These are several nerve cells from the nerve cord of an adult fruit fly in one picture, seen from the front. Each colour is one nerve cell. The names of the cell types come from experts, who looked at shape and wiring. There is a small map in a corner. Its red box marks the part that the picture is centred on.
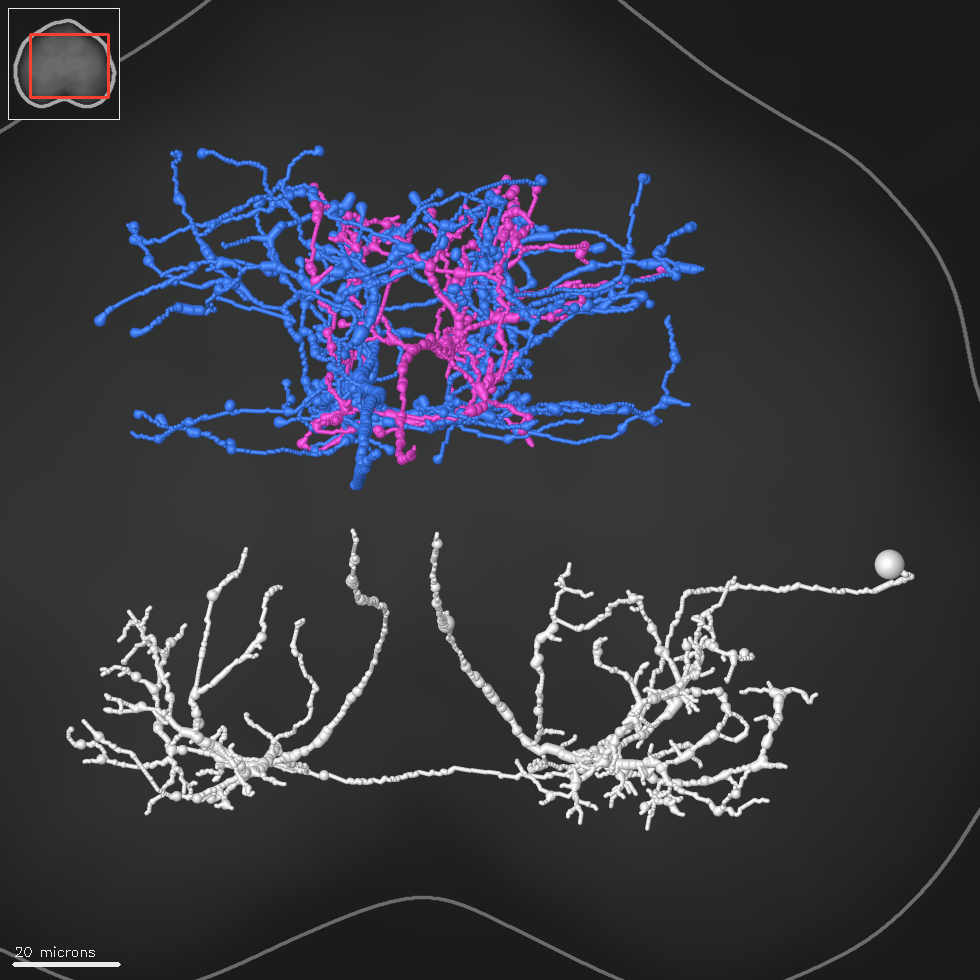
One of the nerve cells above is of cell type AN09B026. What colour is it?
white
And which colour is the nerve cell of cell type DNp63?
magenta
